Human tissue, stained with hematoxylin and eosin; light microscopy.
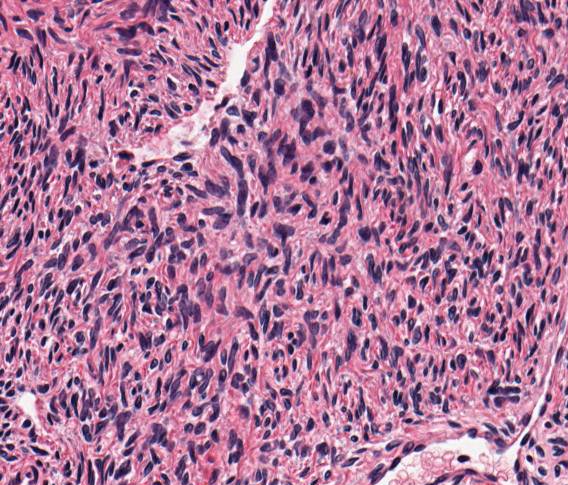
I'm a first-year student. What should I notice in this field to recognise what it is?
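Ovarian cortex: densely packed spindle cells throughout, in short fascicles crossing in different directions.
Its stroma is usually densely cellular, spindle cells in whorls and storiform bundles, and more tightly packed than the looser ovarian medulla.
Nuclei elongated to oval, dark; cytoplasm scant, pale pink, borders indistinct. No glands or epithelium.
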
